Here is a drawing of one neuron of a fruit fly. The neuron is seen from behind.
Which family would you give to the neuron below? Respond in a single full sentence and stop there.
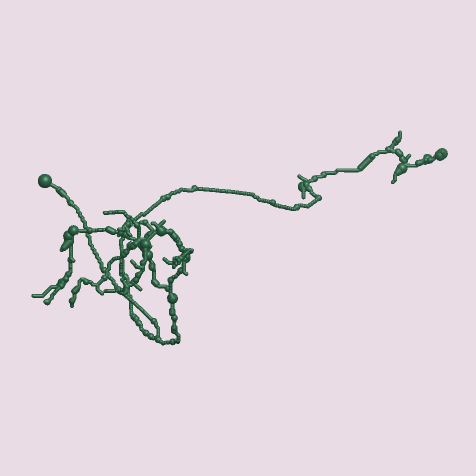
The neuron is filed under family hemilineage VPNd2.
